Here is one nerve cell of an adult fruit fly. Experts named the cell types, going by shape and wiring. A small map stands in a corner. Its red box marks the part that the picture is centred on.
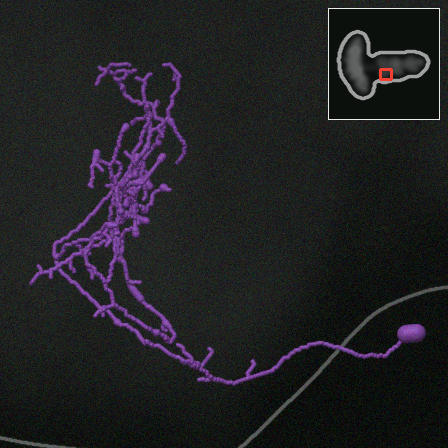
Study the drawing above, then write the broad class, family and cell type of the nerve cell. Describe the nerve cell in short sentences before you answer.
The cell body is at the lower right of the picture. Dozens of branch ends can be seen. It is a nerve-cord intrinsic neuron. Its family is hemilineage 20A.22A. Its cell type is IN20A.22A084.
